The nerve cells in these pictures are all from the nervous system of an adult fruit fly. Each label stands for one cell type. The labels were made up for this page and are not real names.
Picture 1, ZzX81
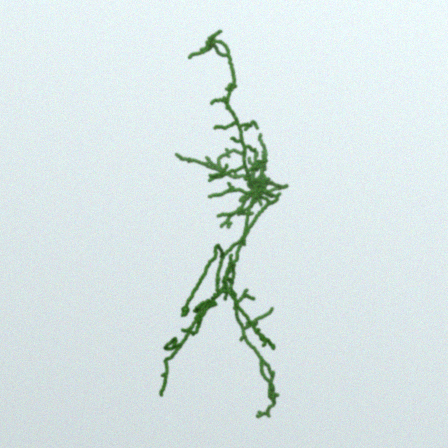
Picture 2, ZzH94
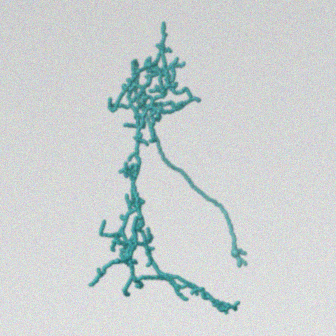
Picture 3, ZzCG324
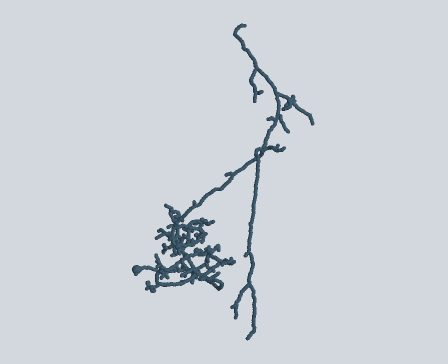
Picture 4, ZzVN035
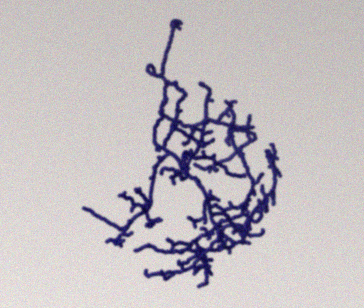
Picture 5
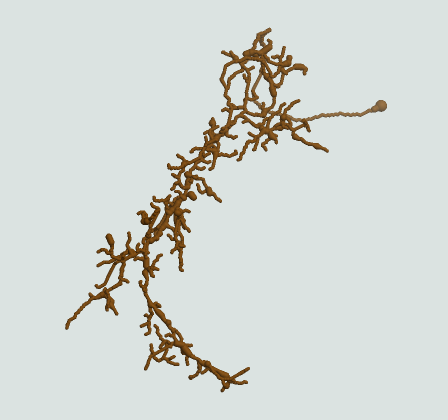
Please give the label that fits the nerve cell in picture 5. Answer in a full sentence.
It belongs to ZzH94.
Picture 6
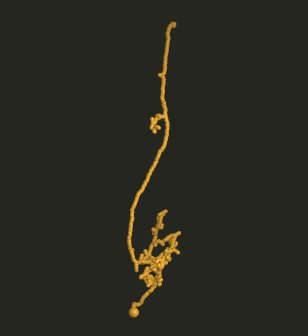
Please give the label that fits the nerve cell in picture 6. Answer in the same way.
It belongs to ZzCG324.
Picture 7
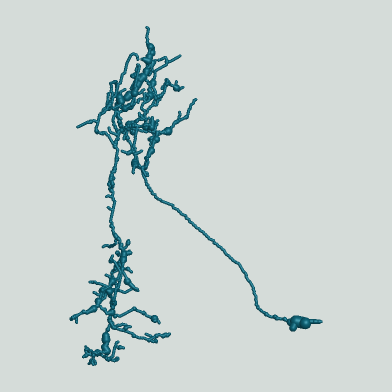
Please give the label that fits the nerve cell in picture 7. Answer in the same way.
It belongs to ZzH94.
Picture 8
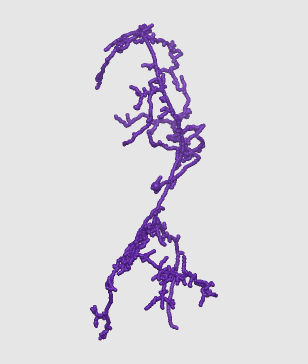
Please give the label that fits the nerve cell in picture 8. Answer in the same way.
It belongs to ZzX81.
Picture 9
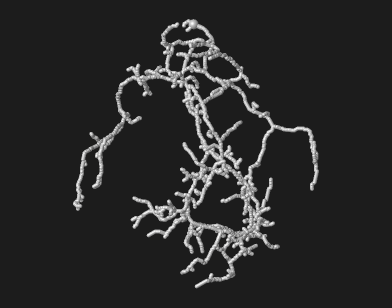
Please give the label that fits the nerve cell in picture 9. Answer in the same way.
It belongs to ZzVN035.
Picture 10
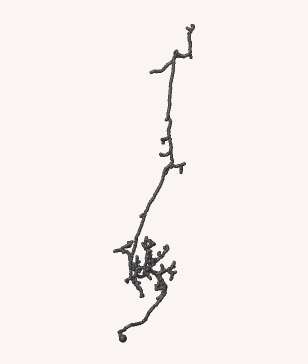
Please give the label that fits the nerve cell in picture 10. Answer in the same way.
It belongs to ZzCG324.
